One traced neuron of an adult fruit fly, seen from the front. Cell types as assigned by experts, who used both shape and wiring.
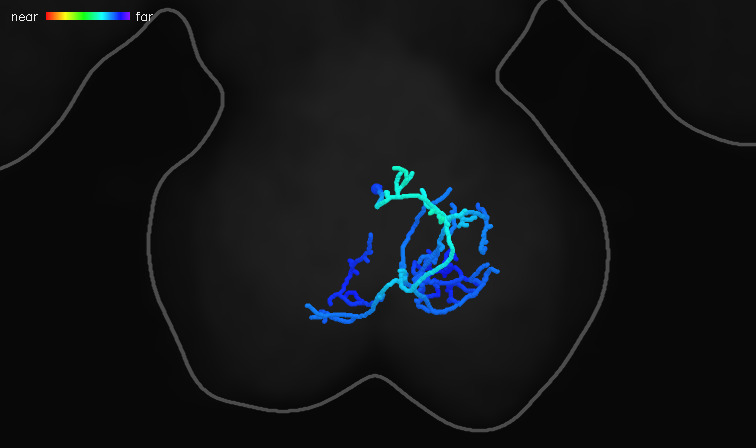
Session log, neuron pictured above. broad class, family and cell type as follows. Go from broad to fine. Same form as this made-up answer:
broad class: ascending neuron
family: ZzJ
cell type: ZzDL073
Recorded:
broad class: nerve-cord intrinsic neuron
family: hemilineage 12B
cell type: IN12B038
